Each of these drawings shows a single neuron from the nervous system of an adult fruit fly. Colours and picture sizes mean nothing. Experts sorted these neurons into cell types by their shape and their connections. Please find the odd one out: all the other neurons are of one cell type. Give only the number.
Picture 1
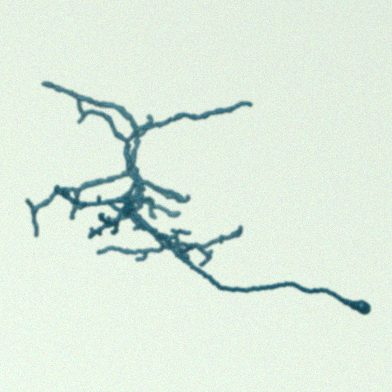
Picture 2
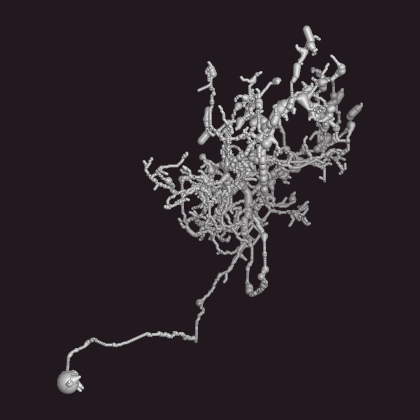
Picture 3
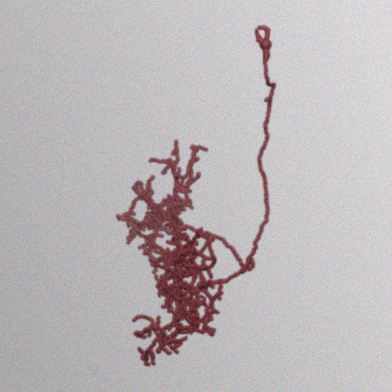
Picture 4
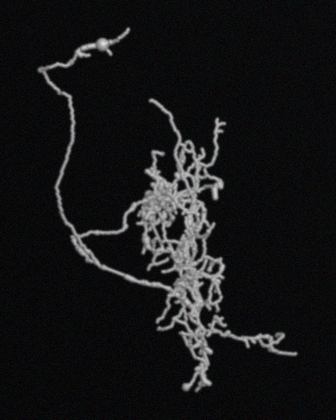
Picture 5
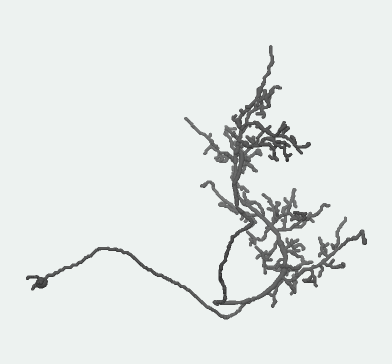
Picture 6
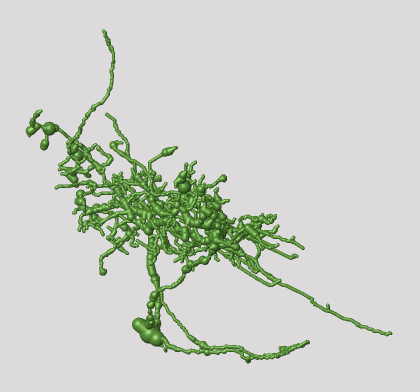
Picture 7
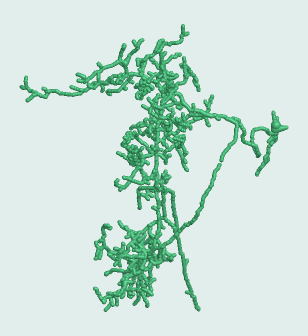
1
